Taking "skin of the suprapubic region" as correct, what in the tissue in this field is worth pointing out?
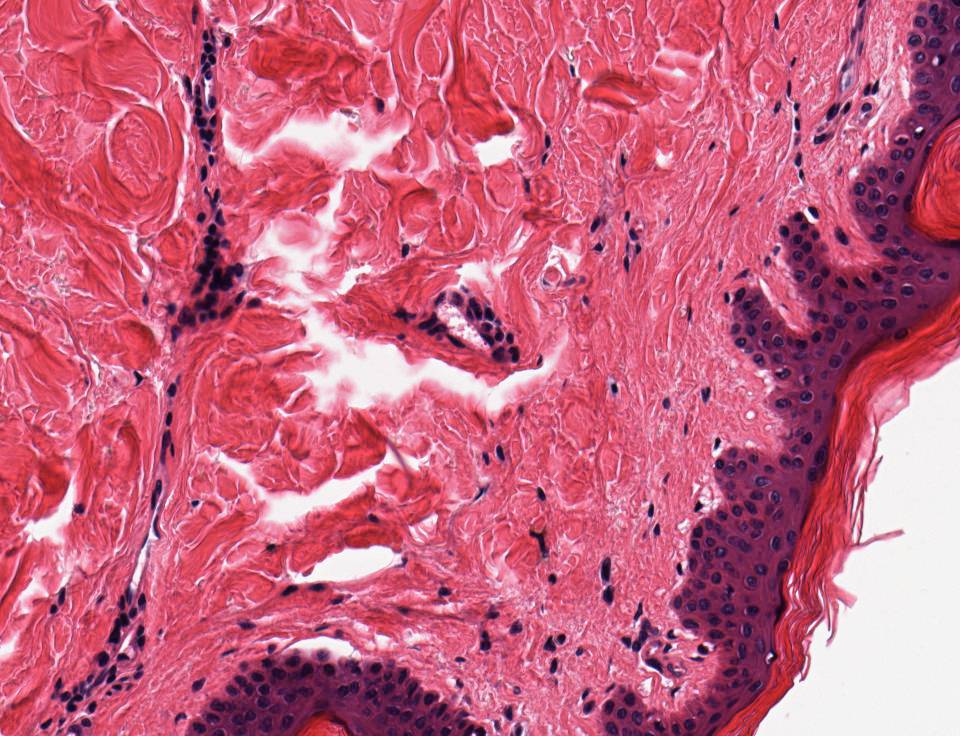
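The field is skin of the suprapubic region. Epidermis forms a band down the right edge and a second strip along the bottom edge, with connective tissue elsewhere. This stratified squamous epithelium carries a compact, nucleus-free pink keratin layer on its outer right surface.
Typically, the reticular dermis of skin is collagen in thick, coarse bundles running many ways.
The left half goes with that, its collagen in thick bundles running in many directions, with small dark nuclei sparsely scattered among the fibres.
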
